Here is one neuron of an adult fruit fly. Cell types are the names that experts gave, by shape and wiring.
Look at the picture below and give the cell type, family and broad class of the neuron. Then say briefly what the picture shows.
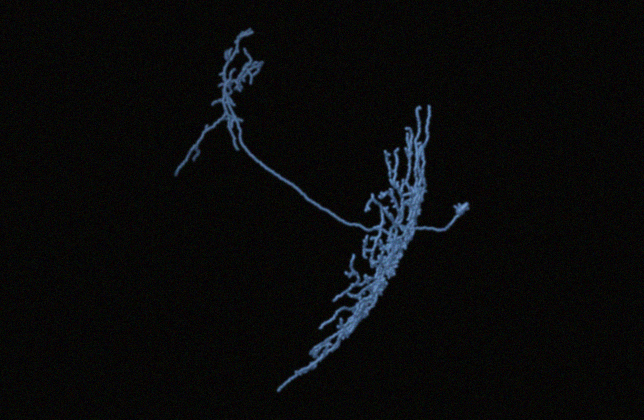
The cell type is MeVP59. The family is MeVP. This is a visual projection neuron. The cell body is on the right of the picture. Dozens of branch ends can be seen.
